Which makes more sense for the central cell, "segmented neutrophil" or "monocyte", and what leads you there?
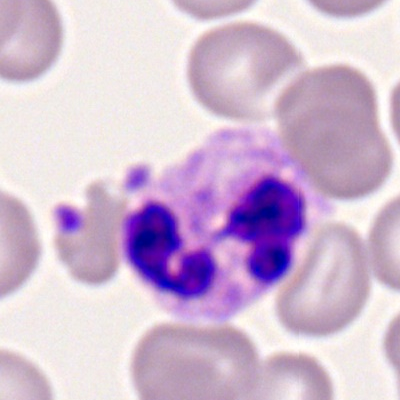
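It is a segmented neutrophil.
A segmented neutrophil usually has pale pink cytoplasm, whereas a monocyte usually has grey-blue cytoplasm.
Here the cytoplasm is plentiful and pale pinkish-lilac, not grey-blue. Fine lilac granules are scattered through it, the chromatin is dark purple and densely clumped, and the cell outline is irregular and slightly ragged rather than smoothly round.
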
